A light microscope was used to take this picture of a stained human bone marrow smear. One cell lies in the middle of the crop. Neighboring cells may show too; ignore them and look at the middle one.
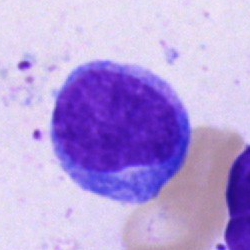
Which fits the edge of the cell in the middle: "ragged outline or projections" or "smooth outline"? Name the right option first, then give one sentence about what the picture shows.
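Smooth outline. The cell outline is round to slightly oval and smooth.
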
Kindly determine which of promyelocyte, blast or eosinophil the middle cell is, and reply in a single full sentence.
Positioned in the middle of the crop is a blast.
